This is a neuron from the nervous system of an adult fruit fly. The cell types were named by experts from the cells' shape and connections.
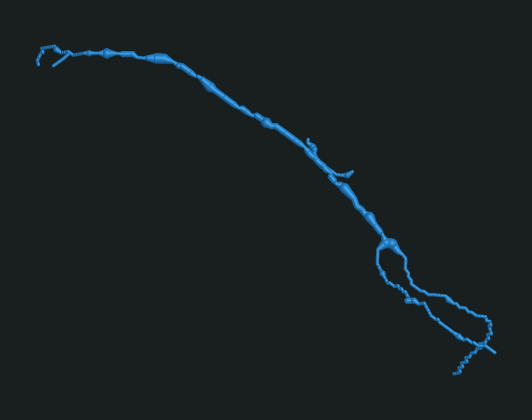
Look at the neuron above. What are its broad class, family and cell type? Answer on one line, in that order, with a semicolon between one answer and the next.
sensory neuron entering the nerve cord; class mechanosensory tactile; SNta35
